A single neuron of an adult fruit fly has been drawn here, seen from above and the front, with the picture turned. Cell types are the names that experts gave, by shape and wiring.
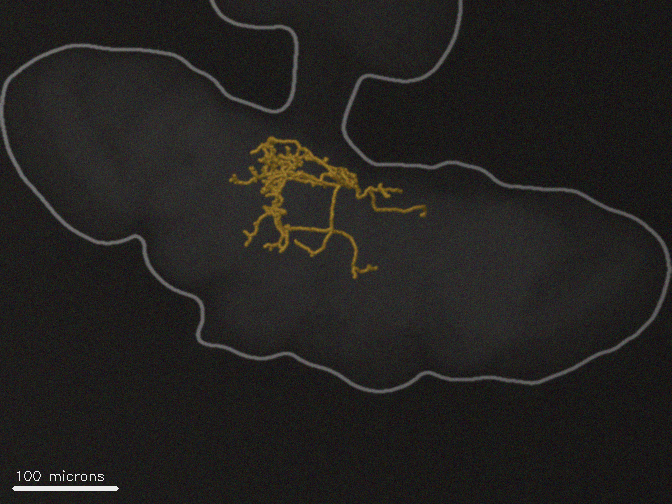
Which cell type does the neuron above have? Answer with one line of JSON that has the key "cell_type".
{"cell_type": "PS240"}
